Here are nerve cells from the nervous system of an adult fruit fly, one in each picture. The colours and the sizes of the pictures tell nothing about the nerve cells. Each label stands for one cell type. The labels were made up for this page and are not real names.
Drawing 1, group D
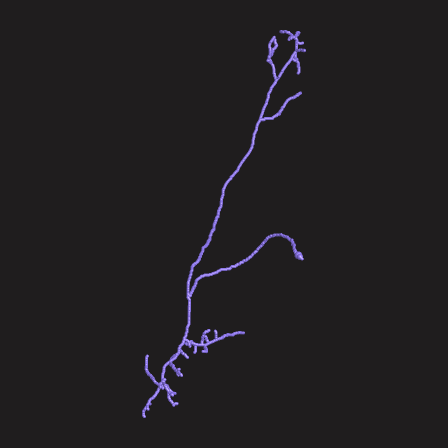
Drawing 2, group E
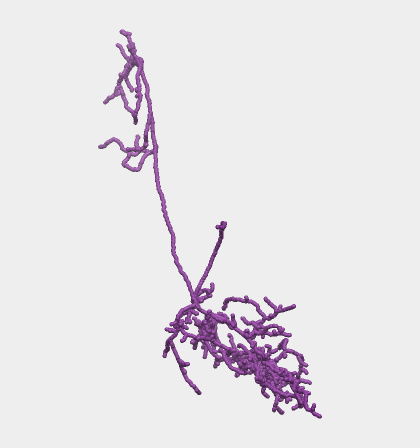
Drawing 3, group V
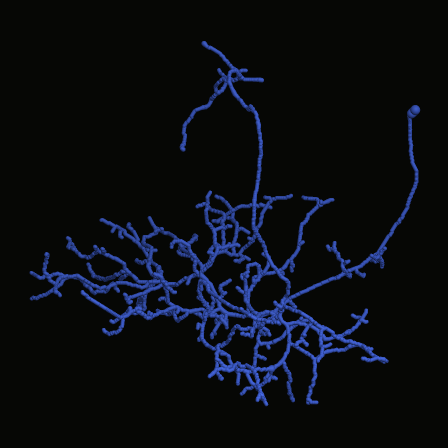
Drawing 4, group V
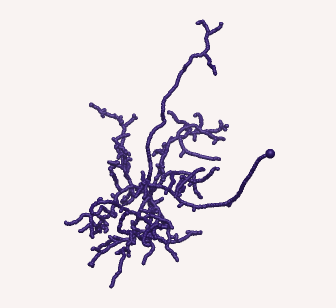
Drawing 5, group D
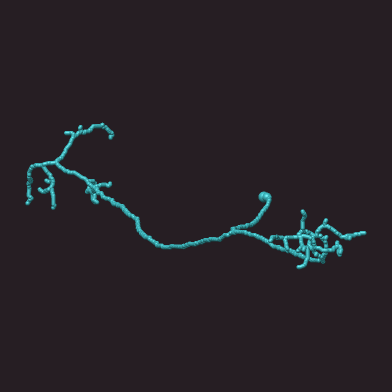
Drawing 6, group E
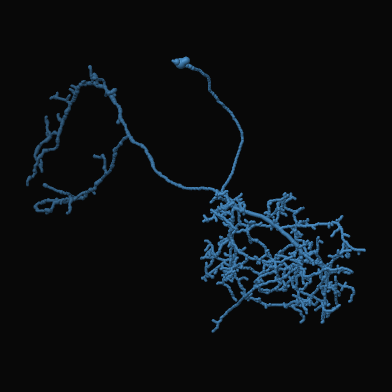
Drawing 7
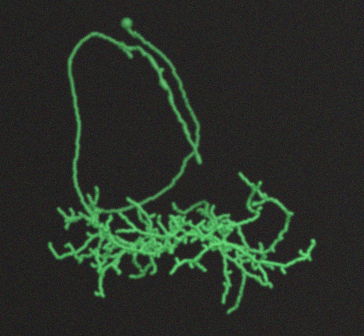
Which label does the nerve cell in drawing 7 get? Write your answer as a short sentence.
It belongs to group V.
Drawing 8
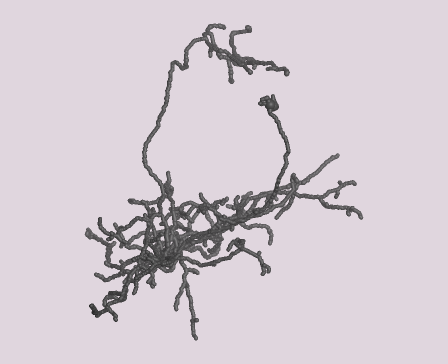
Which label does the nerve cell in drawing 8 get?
It belongs to group V.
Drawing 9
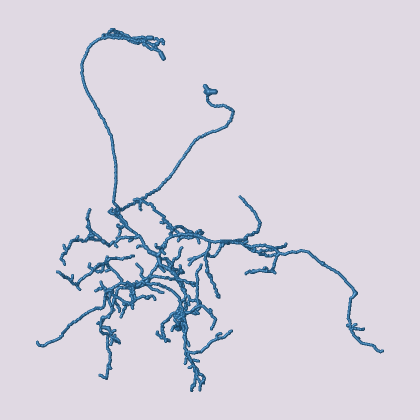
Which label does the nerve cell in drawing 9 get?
It belongs to group V.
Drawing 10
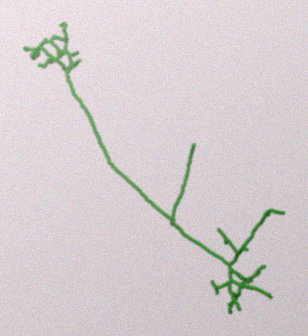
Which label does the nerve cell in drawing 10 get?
It belongs to group D.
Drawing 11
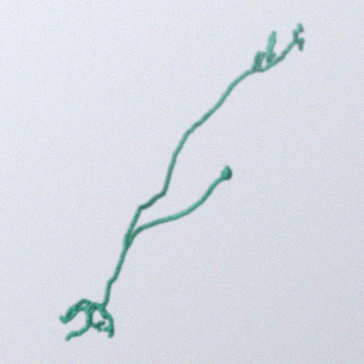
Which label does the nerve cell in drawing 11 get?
It belongs to group D.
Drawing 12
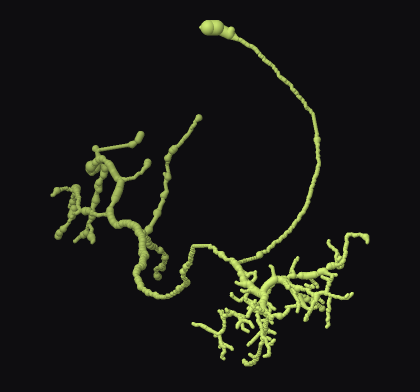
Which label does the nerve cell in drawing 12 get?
It belongs to group D.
